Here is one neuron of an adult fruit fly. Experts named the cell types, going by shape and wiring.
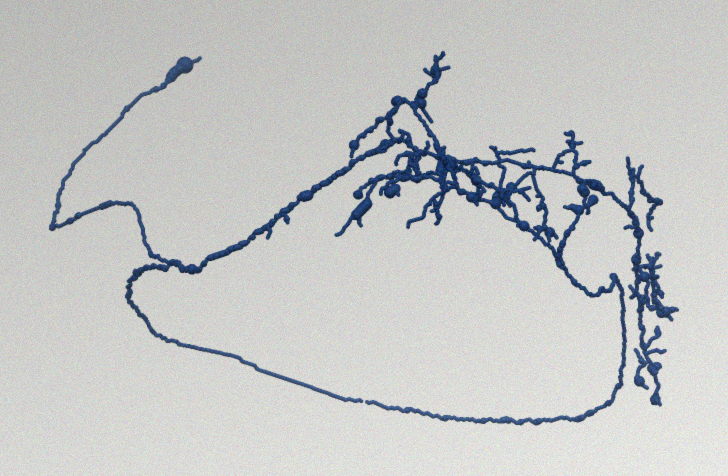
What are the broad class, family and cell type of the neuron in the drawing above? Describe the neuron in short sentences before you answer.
The cell body can be seen at the upper left of the picture. The picture shows dozens of branch ends. Its broad class is central-brain intrinsic neuron. Its family is hemilineage SLPa&l1_lateral. Its cell type is CB3758.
